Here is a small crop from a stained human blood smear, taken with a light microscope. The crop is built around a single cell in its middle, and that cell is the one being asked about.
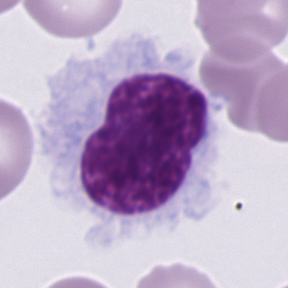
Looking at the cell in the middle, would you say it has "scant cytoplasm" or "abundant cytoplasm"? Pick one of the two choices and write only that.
Abundant cytoplasm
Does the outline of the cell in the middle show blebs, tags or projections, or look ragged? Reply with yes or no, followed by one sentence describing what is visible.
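Yes. The cell's border is ragged and frayed rather than smooth.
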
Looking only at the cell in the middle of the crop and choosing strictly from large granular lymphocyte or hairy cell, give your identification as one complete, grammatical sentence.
The cell that lies at the centre of the crop is a hairy cell.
